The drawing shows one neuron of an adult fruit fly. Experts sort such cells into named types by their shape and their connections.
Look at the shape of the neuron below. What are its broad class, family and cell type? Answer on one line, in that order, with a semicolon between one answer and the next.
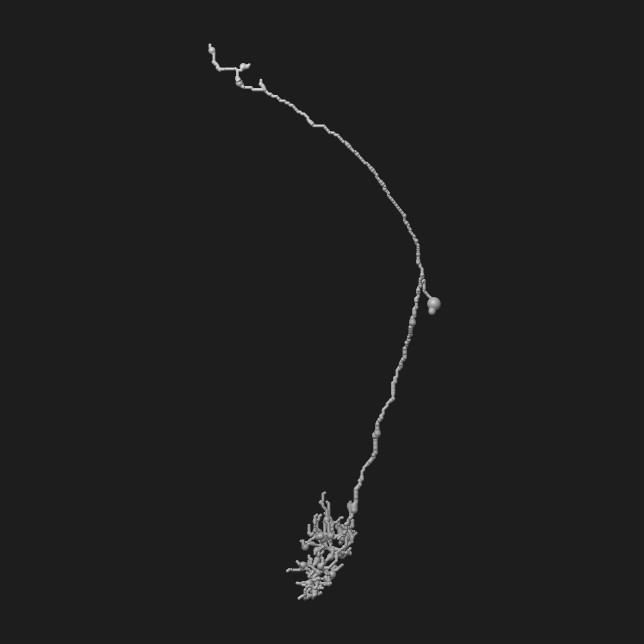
visual projection neuron; LPC; LPC2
